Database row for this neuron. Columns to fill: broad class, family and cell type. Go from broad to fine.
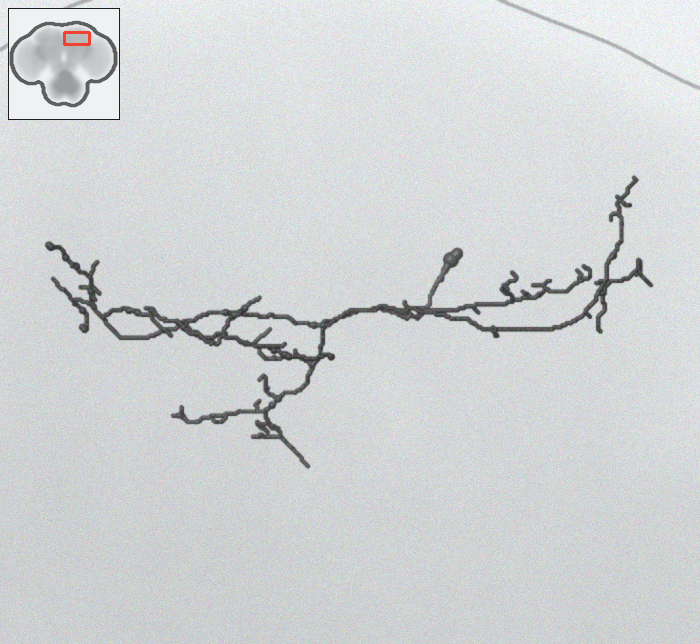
central-brain intrinsic neuron; hemilineage CLp2; CL147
